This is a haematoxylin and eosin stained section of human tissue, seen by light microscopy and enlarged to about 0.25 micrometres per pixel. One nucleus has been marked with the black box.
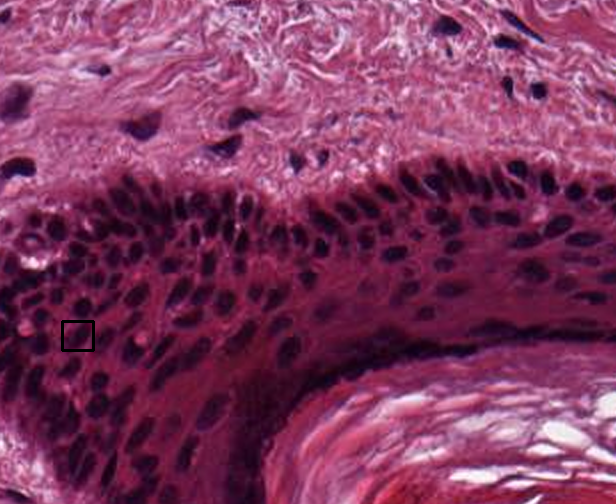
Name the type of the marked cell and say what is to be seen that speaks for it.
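The marked cell is a keratinocyte. The nucleus is a dark, solid-staining oval, about the same size as the nuclei packed around it. The cytoplasm around the nucleus is pink, and its outline against neighbouring cells is not sharply visible. The cell sits among tightly crowded cells partway through the thick cellular band, with the fibrous tissue above it and the layered pale material toward the lower right.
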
